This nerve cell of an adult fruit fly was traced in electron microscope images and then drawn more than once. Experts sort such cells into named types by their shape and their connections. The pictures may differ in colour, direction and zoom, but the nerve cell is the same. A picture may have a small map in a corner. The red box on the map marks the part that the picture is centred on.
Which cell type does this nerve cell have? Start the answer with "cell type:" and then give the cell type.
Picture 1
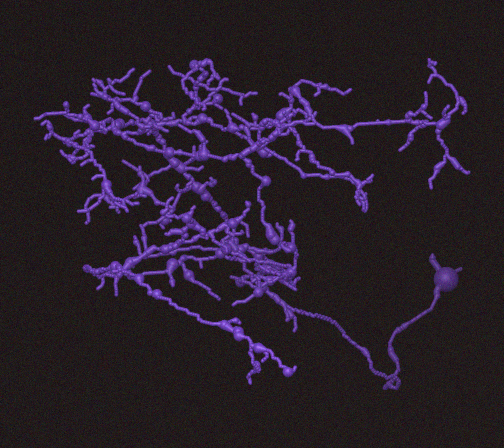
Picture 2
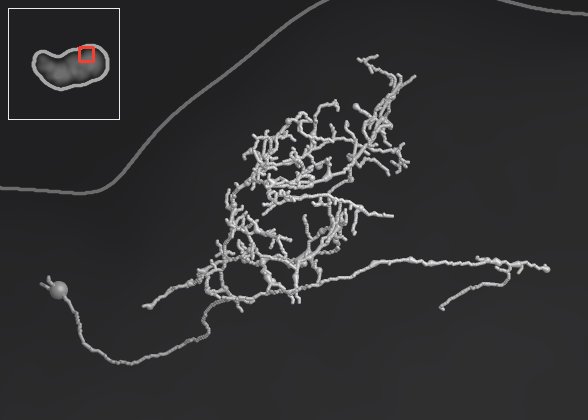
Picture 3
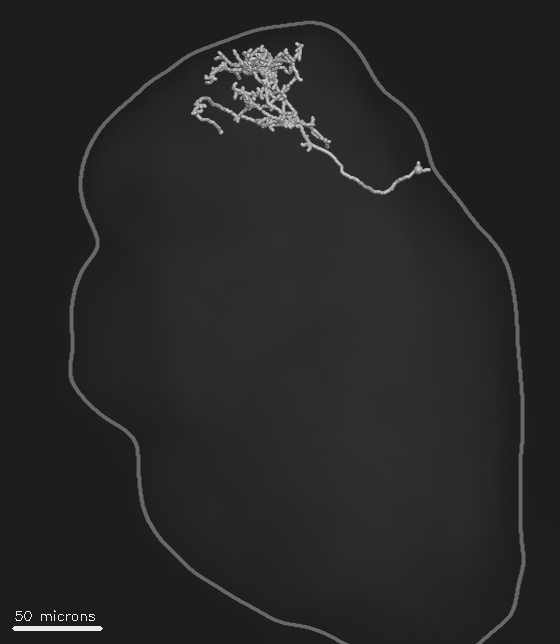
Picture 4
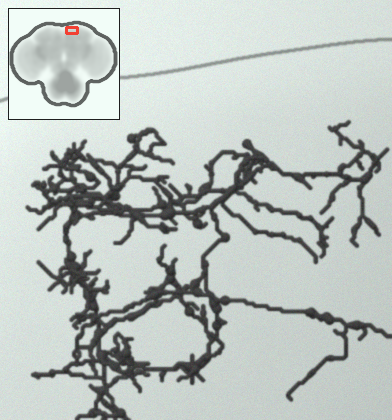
cell type: SMP408_b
